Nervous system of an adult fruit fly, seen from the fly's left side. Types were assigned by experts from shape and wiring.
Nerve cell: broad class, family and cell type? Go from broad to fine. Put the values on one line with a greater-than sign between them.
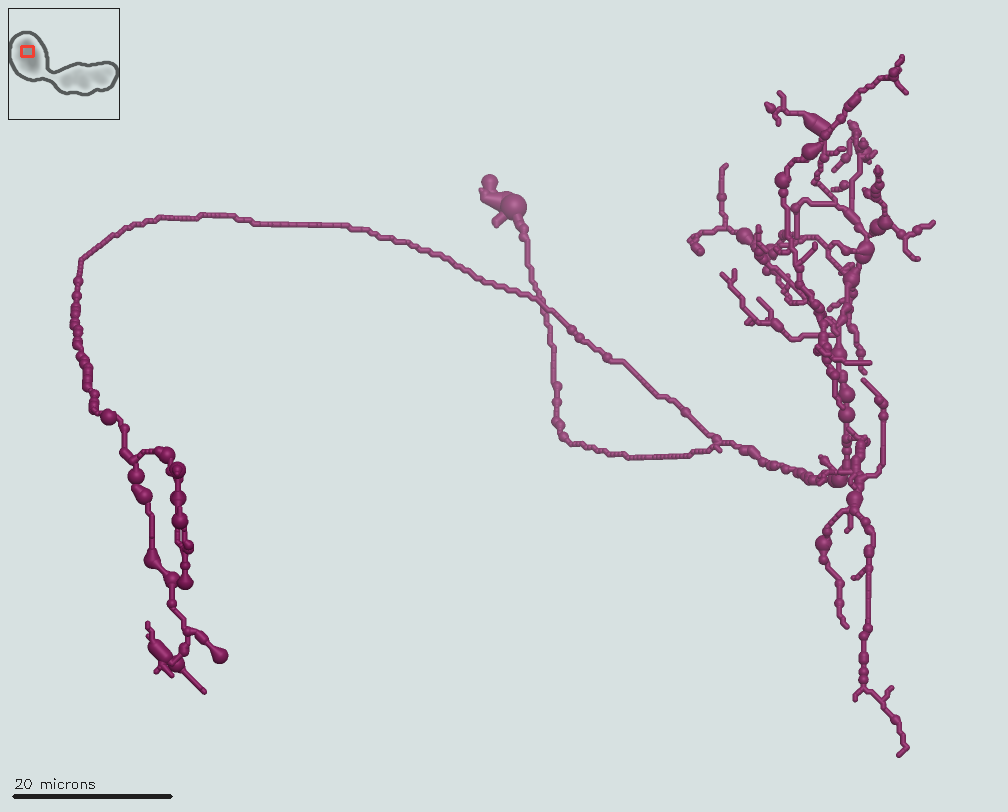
central-brain intrinsic neuron > hemilineage SLPa&l1_lateral > PLP043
